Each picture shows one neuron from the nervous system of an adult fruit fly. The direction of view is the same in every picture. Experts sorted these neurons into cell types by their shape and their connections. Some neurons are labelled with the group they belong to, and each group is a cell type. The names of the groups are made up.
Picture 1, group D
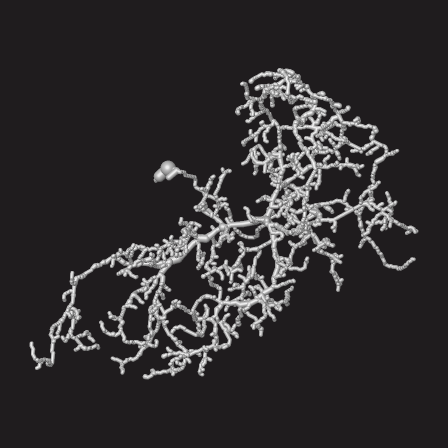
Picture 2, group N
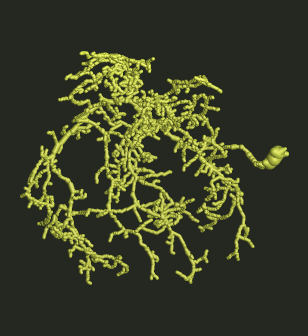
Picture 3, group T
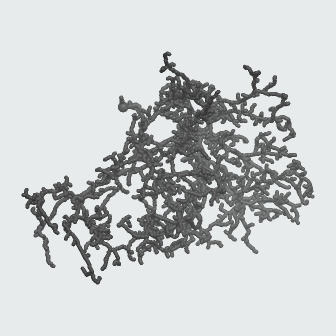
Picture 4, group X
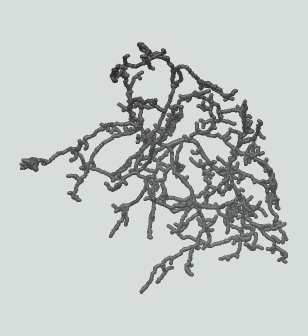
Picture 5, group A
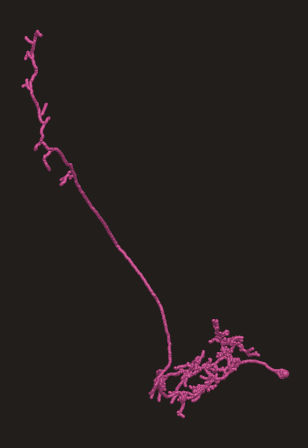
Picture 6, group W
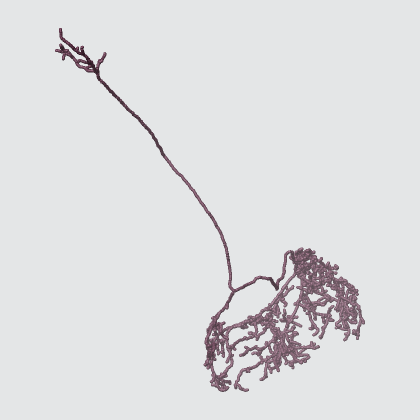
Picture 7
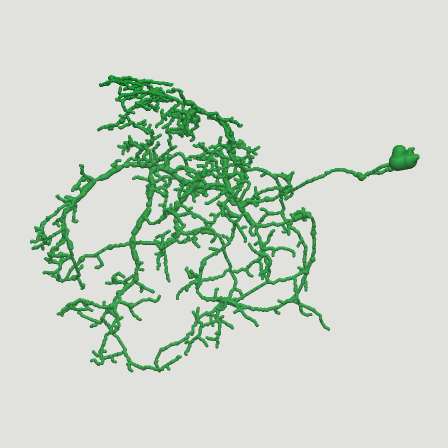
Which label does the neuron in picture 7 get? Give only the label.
group N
